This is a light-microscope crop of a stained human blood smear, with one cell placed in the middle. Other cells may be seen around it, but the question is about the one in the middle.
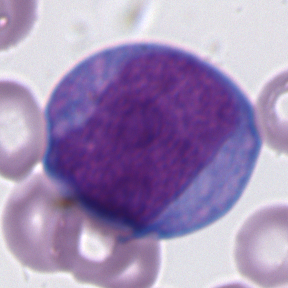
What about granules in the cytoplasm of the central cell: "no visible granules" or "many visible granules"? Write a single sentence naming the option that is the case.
In the cytoplasm of this cell, no granules are visible.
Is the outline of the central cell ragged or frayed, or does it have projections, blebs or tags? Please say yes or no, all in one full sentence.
No, this cell's edge is smooth, without blebs, tags or ragged parts.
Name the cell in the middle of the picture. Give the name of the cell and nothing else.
promyelocyte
